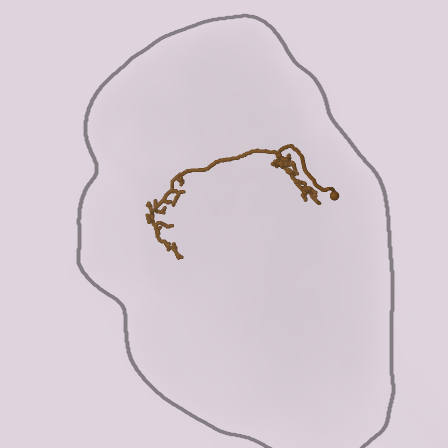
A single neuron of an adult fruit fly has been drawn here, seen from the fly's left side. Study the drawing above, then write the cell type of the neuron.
CB2459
